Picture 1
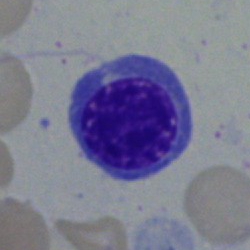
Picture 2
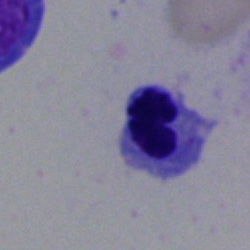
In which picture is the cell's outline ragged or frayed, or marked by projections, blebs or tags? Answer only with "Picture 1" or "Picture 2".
Picture 2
